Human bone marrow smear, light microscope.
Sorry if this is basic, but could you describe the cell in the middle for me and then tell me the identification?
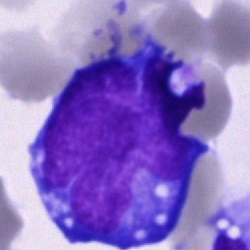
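Start with the outline: it's irregular and angular, not smoothly round. Now the nucleus: it fills most of the cell, so the cytoplasm shows mainly along the lower edge. That cytoplasm is a deep blue. Along the top edge, look for small blue blebs and detached fragments projecting out. This cell is a blast.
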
